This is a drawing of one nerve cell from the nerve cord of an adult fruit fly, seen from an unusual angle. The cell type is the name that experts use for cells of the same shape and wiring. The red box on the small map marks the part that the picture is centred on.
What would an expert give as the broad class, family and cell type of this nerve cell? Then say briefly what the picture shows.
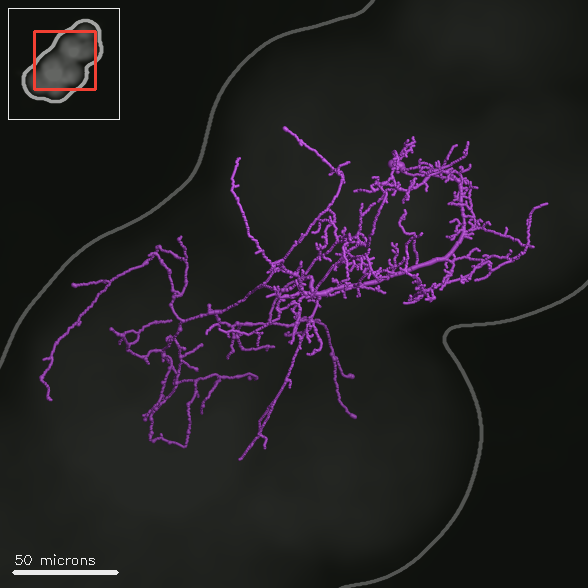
This is a nerve-cord intrinsic neuron. The family is hemilineage 18B. Its cell type is IN18B035. By the scale bar it is about 250 microns wide in this view. Dozens of branch ends can be seen.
